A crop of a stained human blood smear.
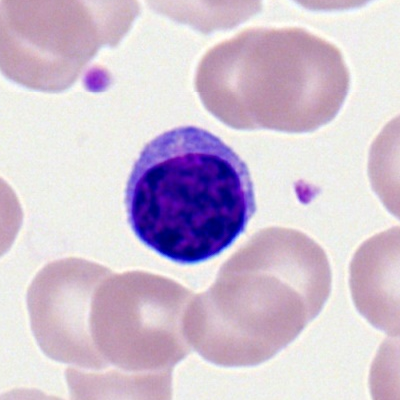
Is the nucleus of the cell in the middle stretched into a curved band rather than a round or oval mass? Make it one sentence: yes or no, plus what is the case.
No, it is a compact round or oval mass that the nucleus forms.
